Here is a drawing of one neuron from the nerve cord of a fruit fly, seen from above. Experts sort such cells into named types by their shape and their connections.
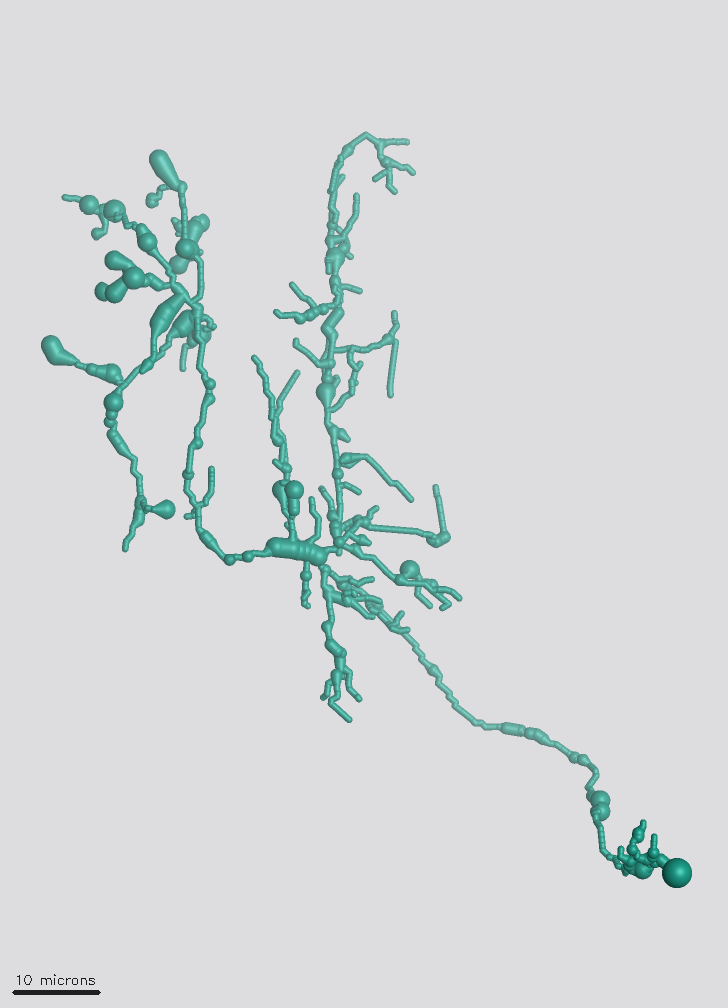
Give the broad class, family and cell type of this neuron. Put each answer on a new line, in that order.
nerve-cord intrinsic neuron
hemilineage 06A
IN06A119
